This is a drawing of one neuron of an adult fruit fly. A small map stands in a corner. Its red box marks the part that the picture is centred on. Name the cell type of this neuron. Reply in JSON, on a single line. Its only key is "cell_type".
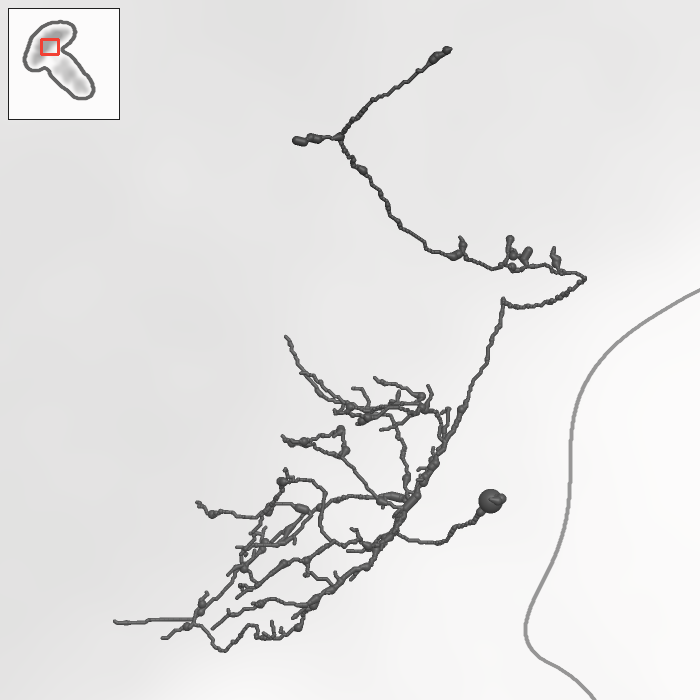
{"cell_type": "CB3197"}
